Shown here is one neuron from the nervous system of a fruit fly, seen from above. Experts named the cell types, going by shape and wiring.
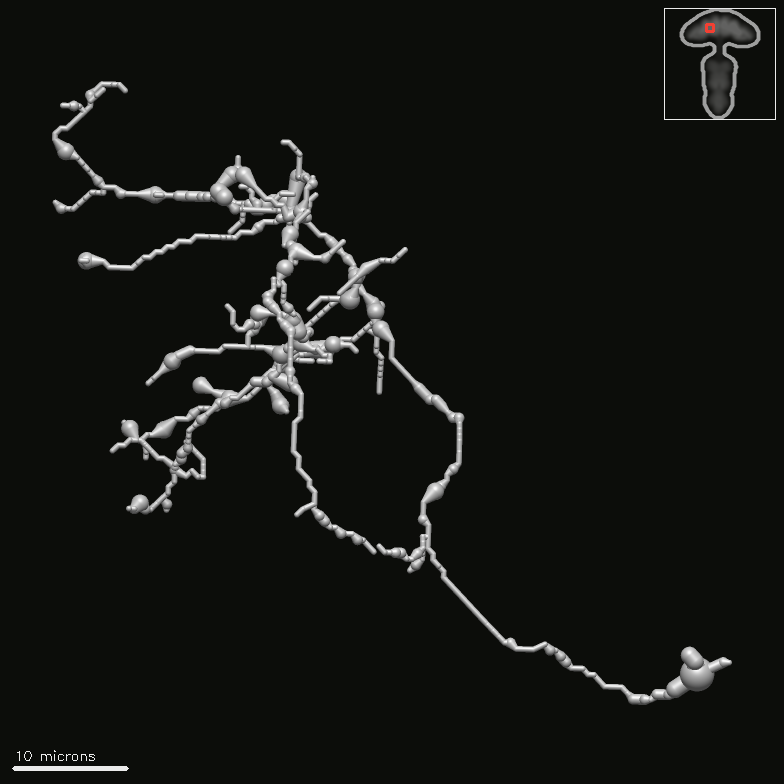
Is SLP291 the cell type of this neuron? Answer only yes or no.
yes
